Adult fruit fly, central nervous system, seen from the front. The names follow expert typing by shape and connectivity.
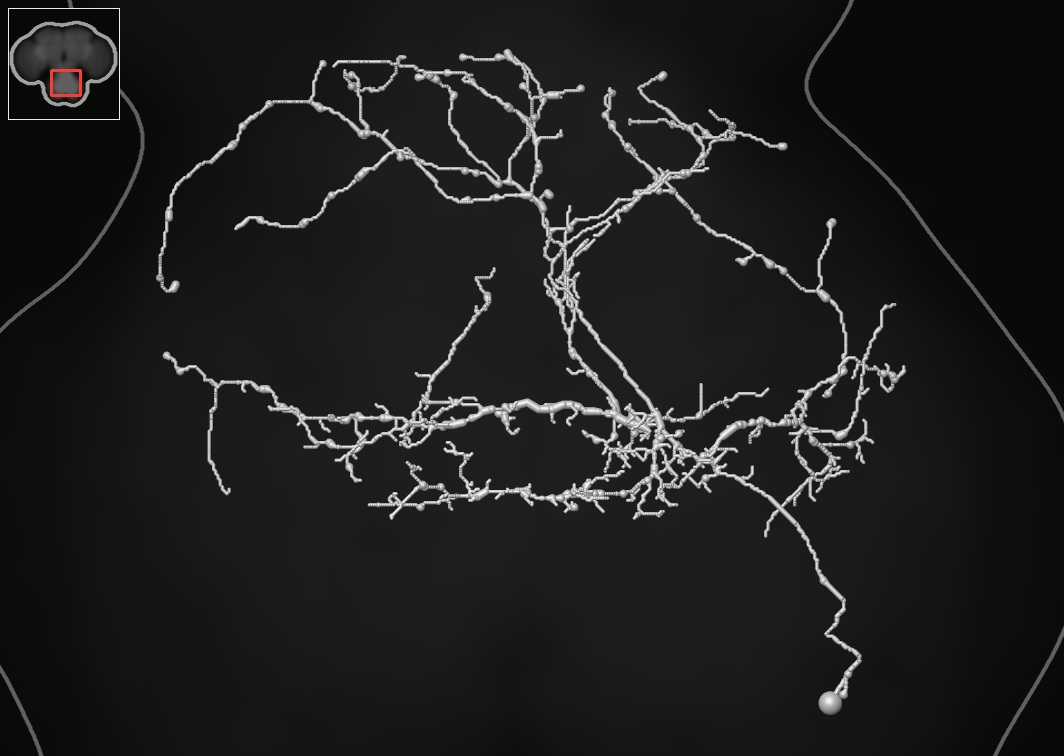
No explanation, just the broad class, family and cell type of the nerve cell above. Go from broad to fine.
nerve-cord intrinsic neuron; hemilineage 12A; TN1a_g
